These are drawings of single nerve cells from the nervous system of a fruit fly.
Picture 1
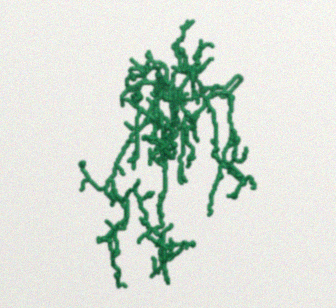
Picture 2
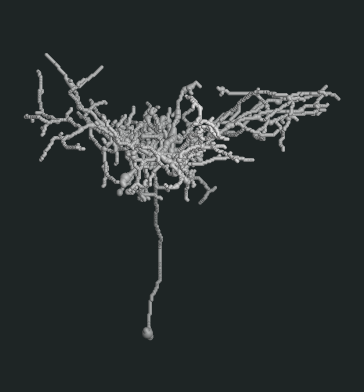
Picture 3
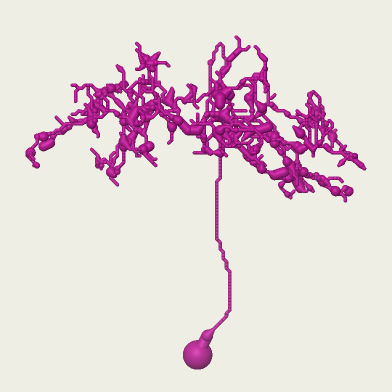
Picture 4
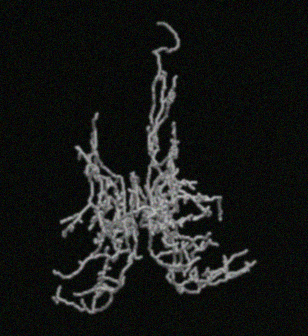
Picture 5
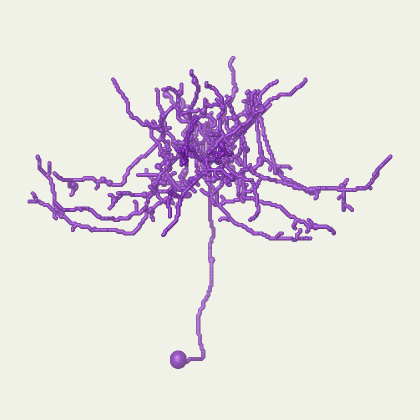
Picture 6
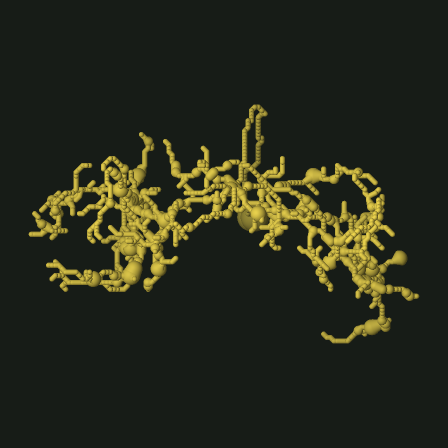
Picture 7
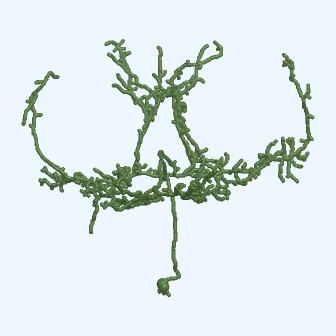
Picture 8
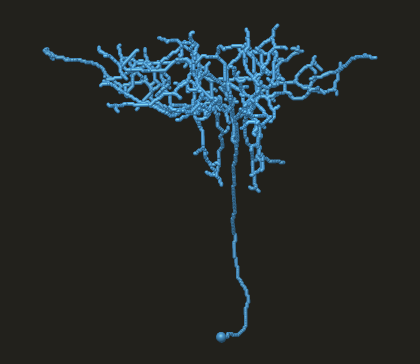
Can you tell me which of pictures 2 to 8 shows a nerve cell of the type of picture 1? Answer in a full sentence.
Picture 4 is of the same cell type.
